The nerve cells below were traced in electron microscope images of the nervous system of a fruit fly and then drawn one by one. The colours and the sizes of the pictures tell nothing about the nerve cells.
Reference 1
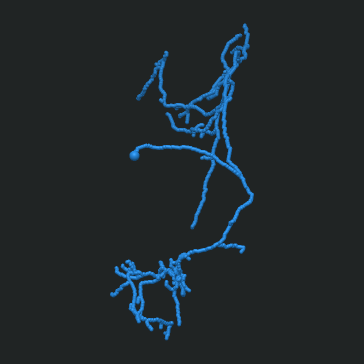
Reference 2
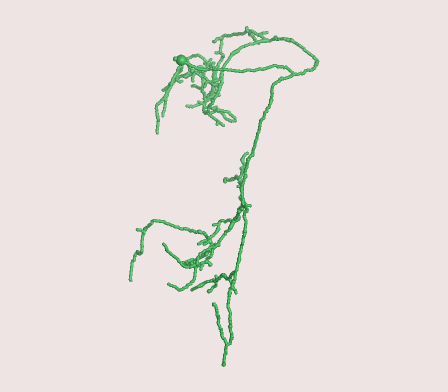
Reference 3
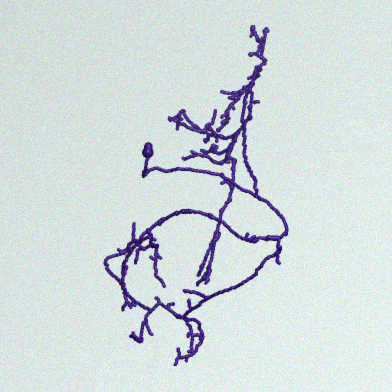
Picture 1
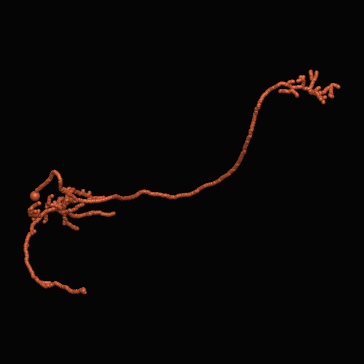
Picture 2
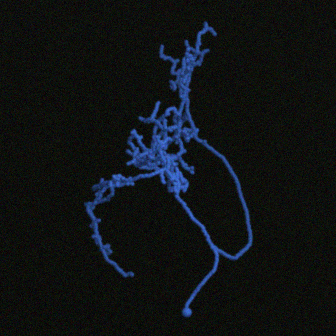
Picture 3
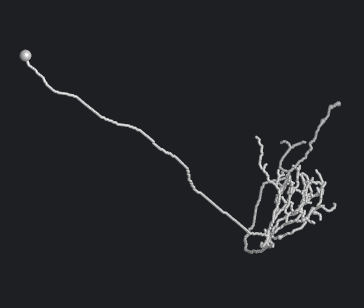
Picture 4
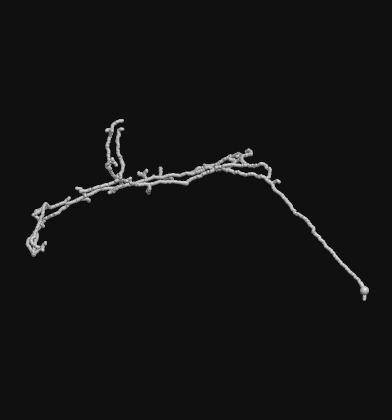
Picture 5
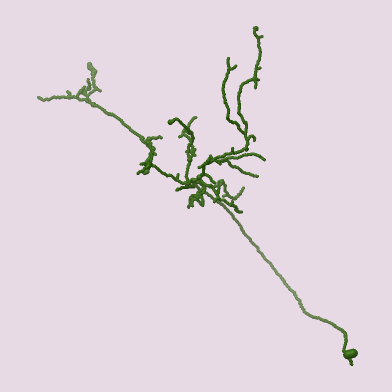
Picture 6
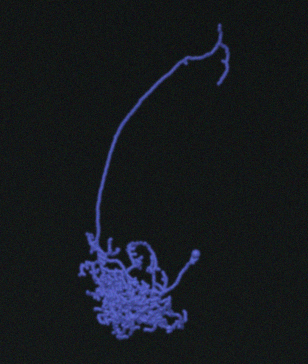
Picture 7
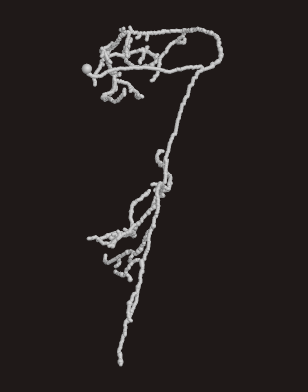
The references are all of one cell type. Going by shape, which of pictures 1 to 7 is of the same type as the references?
Picture 7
